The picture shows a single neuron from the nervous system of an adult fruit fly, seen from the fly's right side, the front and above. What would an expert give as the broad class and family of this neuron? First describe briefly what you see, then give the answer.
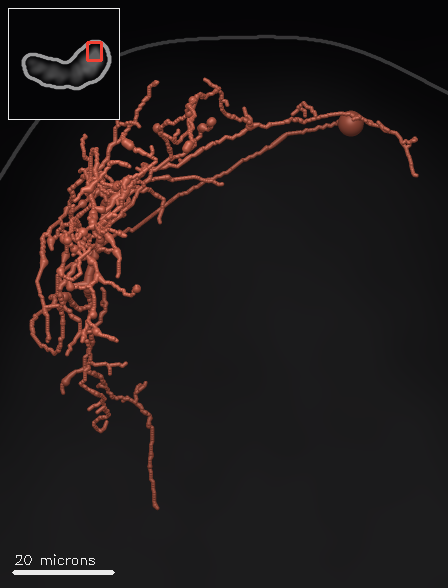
Its cell body lies at the upper right of the picture. By the scale bar it is about 85 microns tall in this view. The picture shows dozens of branch ends. Its broad class is central-brain intrinsic neuron. Its family is hemilineage SLPpl2.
